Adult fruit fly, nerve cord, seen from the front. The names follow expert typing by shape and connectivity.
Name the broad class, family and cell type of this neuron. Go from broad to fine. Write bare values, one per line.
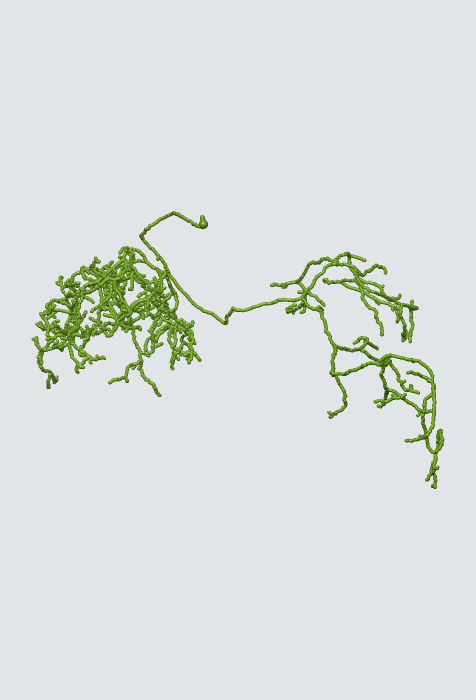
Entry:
nerve-cord intrinsic neuron
hemilineage 19B
IN19B030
